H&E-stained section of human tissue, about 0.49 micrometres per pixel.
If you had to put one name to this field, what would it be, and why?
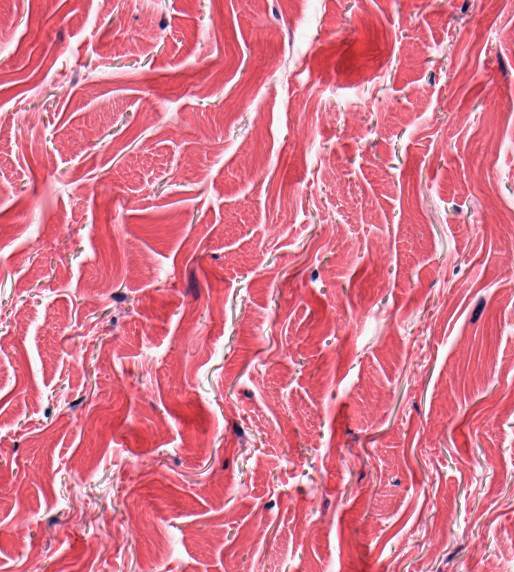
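What you're looking at is dermis. Dense pink fibre bundles fill the whole field, with no epithelium anywhere. Follow the bundles and you'll see them wave and interweave in many directions.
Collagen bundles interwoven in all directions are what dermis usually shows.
The nuclei are few, small, dark and mostly elongated, lying singly between bundles.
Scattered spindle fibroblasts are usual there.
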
